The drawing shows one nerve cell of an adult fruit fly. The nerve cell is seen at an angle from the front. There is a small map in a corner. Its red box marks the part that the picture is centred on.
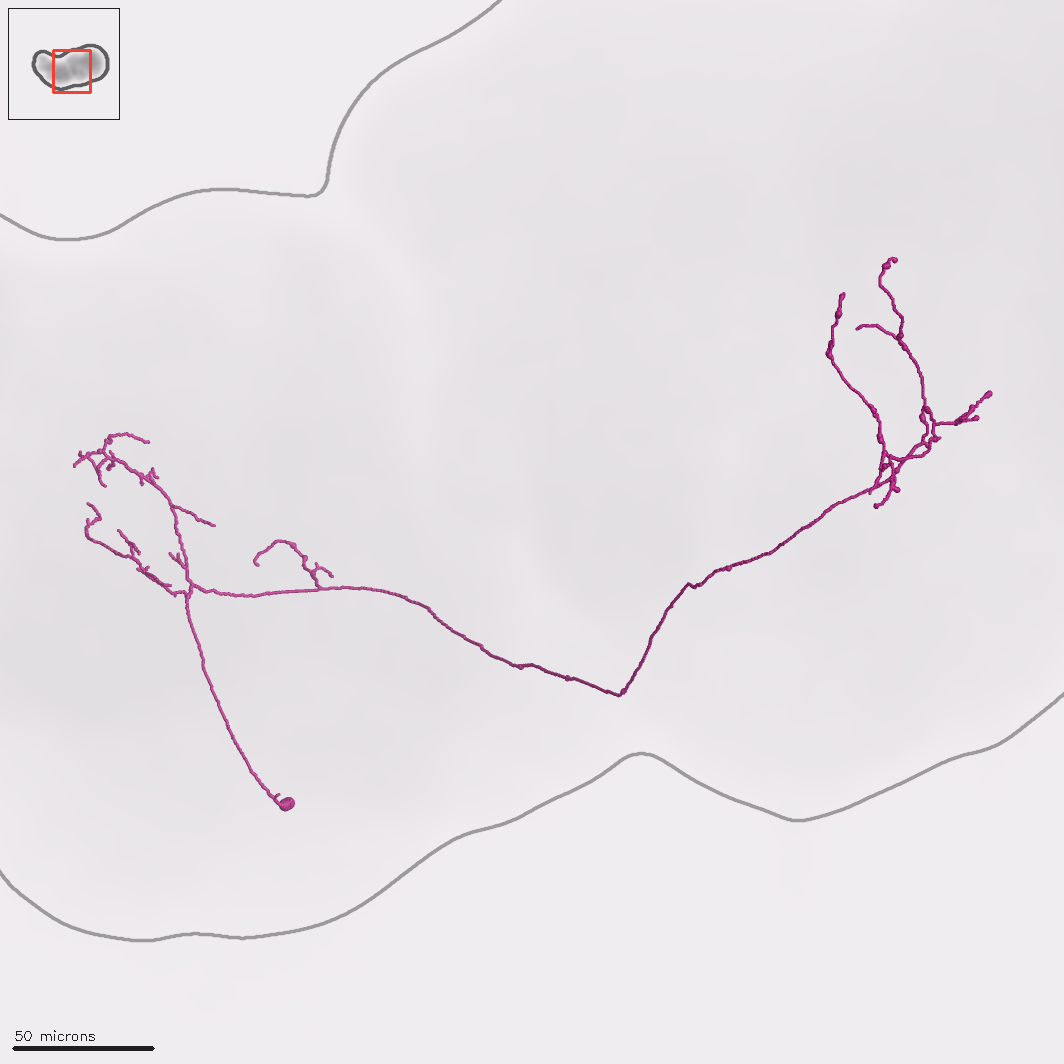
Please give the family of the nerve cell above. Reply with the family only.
hemilineage 07B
